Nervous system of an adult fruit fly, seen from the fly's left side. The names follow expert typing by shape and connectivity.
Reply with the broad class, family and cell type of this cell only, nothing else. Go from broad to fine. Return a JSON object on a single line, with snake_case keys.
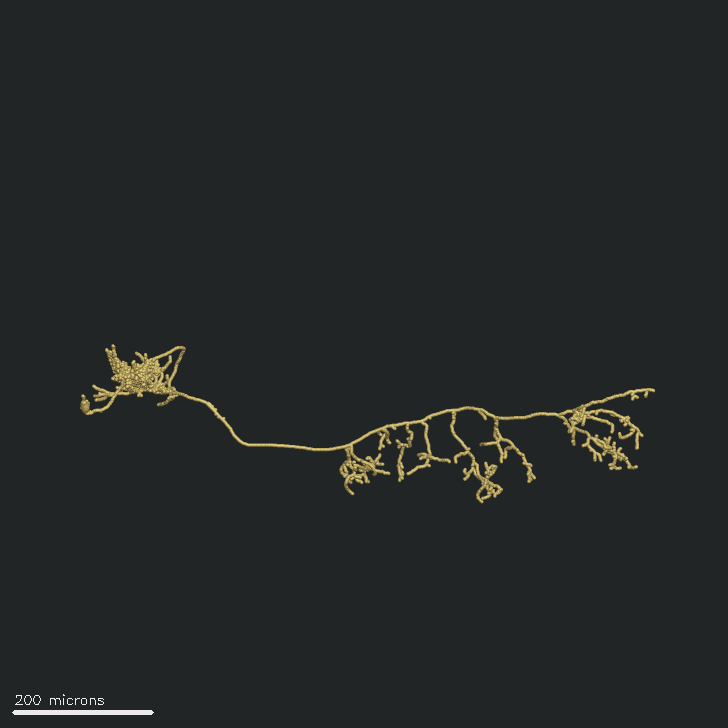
{"broad_class": "descending neuron", "family": "hemilineage MX3", "cell_type": "DNg74_b"}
